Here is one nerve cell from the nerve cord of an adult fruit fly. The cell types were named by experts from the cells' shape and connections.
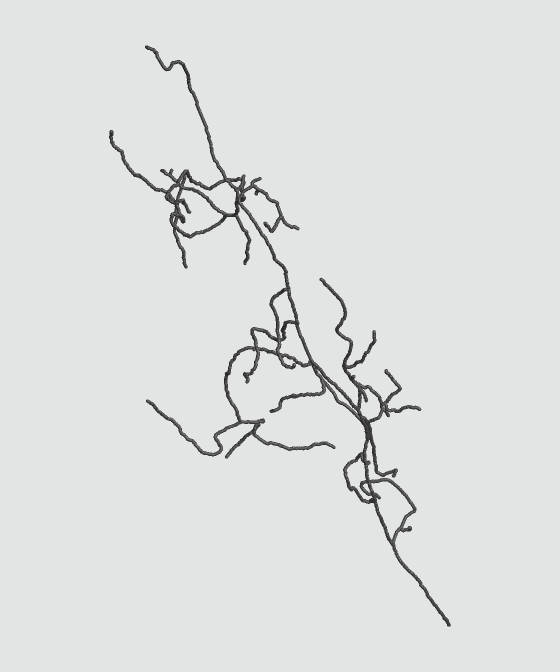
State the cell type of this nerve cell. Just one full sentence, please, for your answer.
The cell type DNp27 includes this nerve cell.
